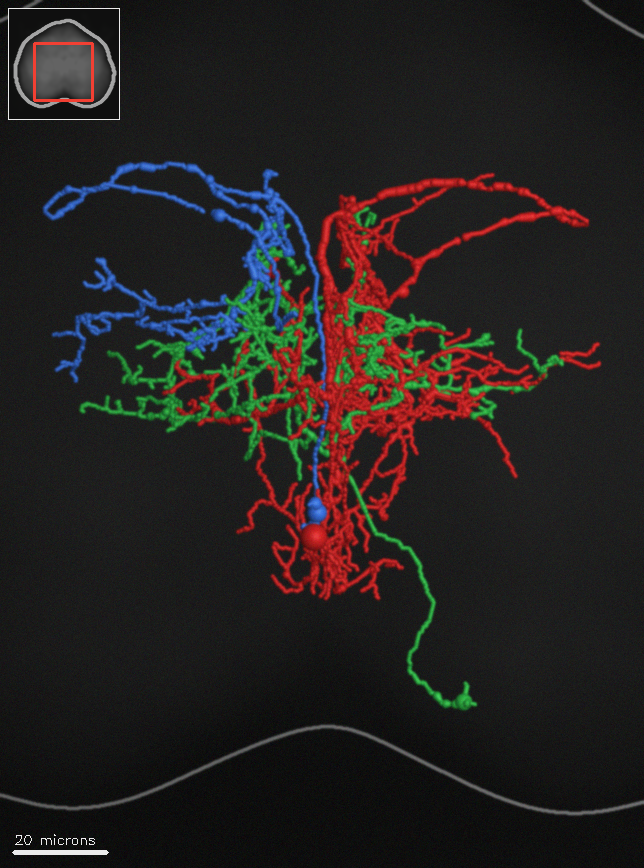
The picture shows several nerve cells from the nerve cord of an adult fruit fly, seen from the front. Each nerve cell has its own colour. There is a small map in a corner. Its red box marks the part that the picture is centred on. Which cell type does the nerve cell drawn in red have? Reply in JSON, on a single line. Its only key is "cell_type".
{"cell_type": "AN02A016"}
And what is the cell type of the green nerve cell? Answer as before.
{"cell_type": "IN05B085"}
